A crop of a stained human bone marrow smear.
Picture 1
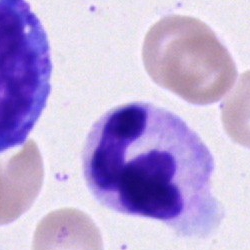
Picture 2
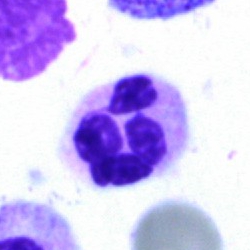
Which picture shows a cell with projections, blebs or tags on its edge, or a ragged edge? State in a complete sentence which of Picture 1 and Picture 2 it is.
In Picture 1, the edge of the cell is rough, not smooth.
